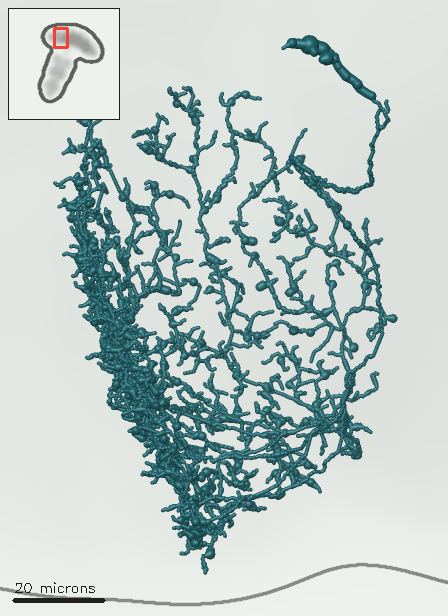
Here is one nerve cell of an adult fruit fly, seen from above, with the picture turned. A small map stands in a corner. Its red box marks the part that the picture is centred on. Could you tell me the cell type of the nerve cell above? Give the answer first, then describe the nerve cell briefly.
The cell type is Li11a. This is an optic-lobe intrinsic neuron. From top to bottom in the picture it spans about 120 microns. More than a hundred branch ends can be seen.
